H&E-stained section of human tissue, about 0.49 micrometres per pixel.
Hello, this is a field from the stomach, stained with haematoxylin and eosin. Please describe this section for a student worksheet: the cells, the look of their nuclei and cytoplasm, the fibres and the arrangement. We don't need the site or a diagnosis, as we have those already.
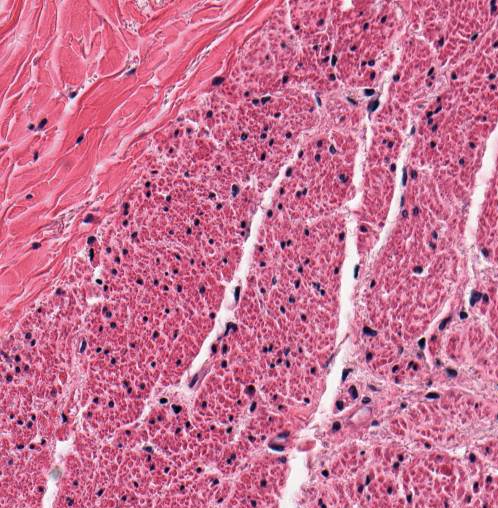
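A band of dense, wavy pink fibrous tissue occupies the upper-left corner, its fibres roughly parallel to its border. In the mottled area, small dark round-to-oval nuclei are scattered fairly evenly among the profiles. Narrow white clefts cross it obliquely, lower left to upper right.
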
